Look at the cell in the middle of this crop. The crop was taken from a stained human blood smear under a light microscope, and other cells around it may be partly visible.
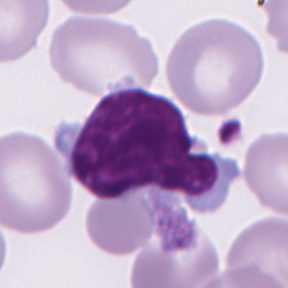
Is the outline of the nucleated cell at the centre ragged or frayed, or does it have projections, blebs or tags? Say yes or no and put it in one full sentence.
Yes, in outline this cell is rough rather than smooth and even.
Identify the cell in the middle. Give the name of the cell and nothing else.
typical lymphocyte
